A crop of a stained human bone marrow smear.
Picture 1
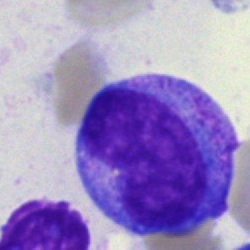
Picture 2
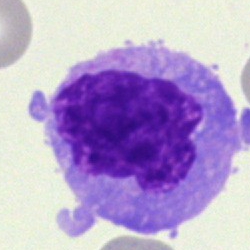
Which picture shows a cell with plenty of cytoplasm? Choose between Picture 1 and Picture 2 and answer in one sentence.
In picture 2, the cell has abundant cytoplasm.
